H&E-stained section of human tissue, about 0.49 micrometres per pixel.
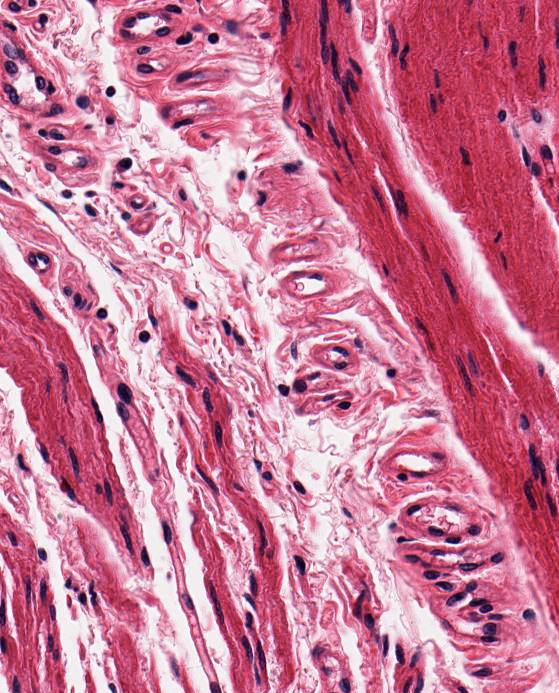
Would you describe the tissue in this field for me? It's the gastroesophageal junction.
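First, the arrangement: bands of muscle run obliquely from upper left toward lower right, with a strip of loose connective tissue between them. Next, the nuclei: elongated, and parallel to the long axis of the fibres. Then the stroma between the bands: loose and pale, with wavy pink fibres. Last, fat cells: none are present.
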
